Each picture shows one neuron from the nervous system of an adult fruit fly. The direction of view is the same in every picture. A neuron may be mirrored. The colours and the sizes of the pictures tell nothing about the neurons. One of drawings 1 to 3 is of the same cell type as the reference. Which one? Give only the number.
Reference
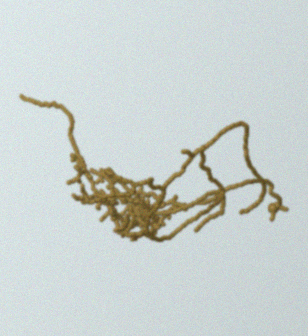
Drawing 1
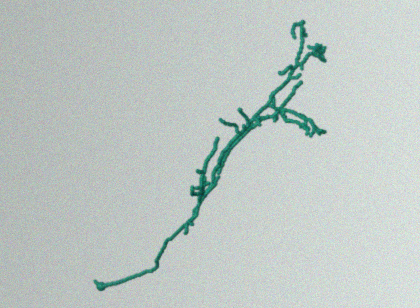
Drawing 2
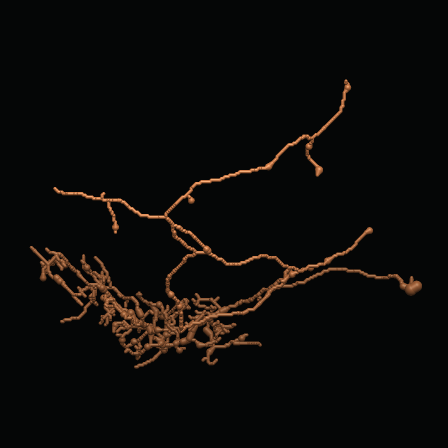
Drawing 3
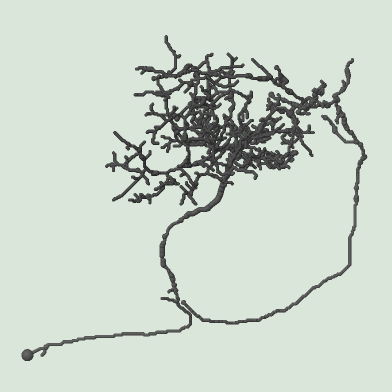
2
